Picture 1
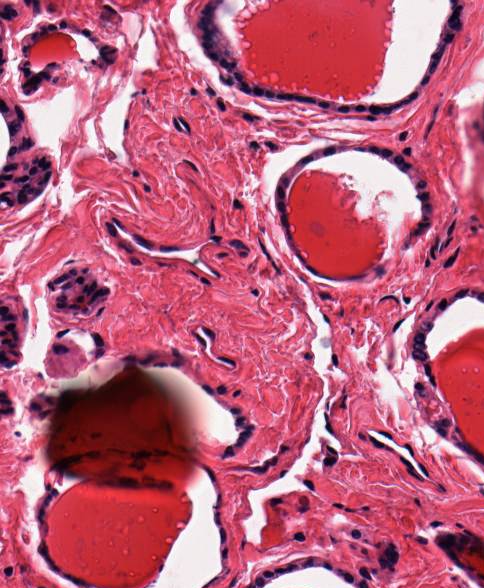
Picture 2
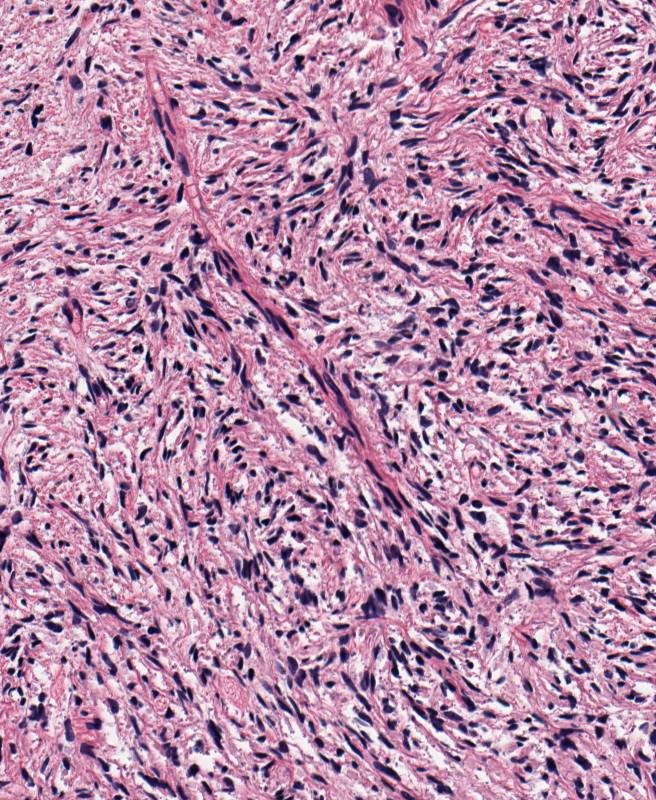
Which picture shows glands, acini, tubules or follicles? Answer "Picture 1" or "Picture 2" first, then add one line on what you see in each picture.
Picture 1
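Picture 1: Rounded follicles filled with homogeneous, deeply eosinophilic material are scattered through the field, separated by broad stroma.
Picture 2: No epithelium or glandular structures are present anywhere in the field.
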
